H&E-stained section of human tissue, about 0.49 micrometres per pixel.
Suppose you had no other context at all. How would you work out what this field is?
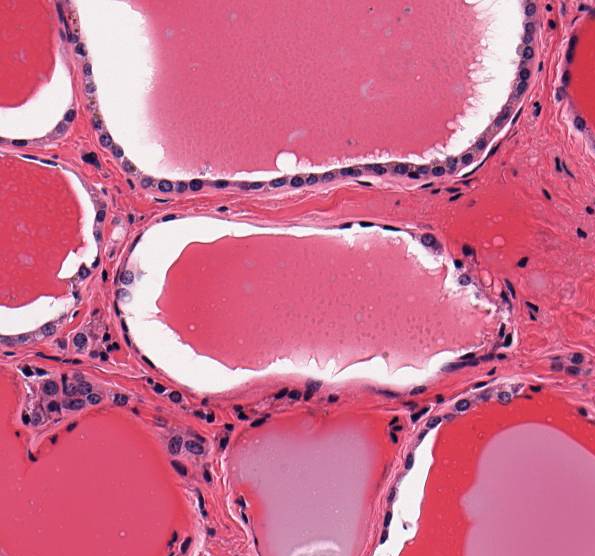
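Thyroid follicle, seen as closed, rounded to oval follicles of differing sizes filling the field, several cut off at the edges. Each holds homogeneous pink material without cells and is lined by one unstratified row of flattened to low cuboidal cells with small round dark nuclei.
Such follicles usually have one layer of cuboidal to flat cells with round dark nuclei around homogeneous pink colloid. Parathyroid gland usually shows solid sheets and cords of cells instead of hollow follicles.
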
